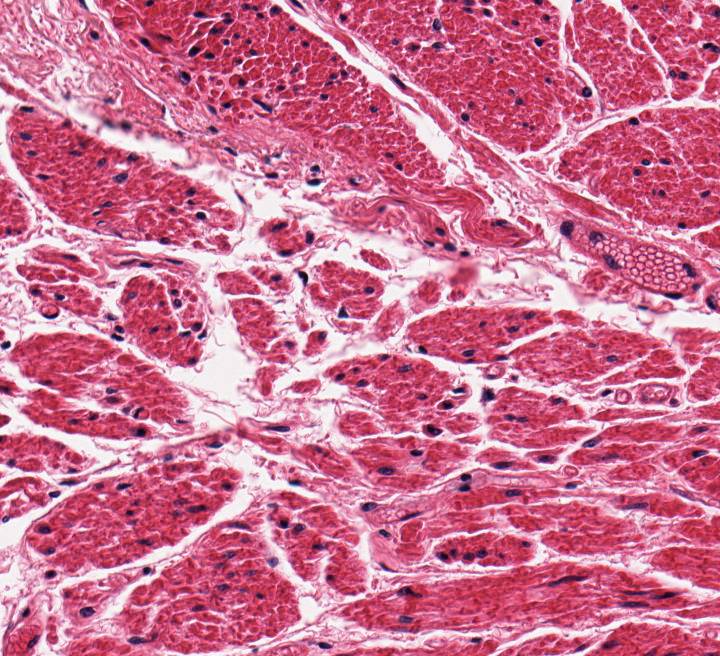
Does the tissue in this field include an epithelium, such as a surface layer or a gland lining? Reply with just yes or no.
No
